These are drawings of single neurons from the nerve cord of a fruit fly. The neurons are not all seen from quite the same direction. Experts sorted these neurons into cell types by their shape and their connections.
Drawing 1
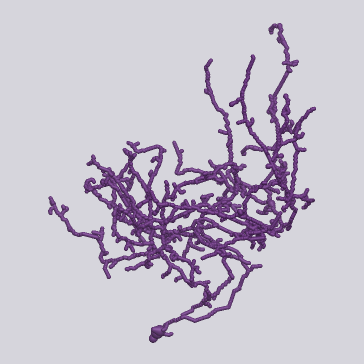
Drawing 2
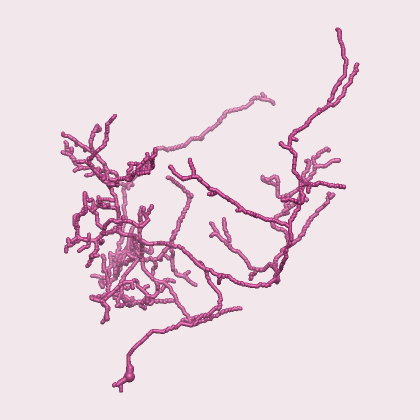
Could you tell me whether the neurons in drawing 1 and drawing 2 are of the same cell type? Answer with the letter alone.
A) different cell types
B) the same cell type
B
